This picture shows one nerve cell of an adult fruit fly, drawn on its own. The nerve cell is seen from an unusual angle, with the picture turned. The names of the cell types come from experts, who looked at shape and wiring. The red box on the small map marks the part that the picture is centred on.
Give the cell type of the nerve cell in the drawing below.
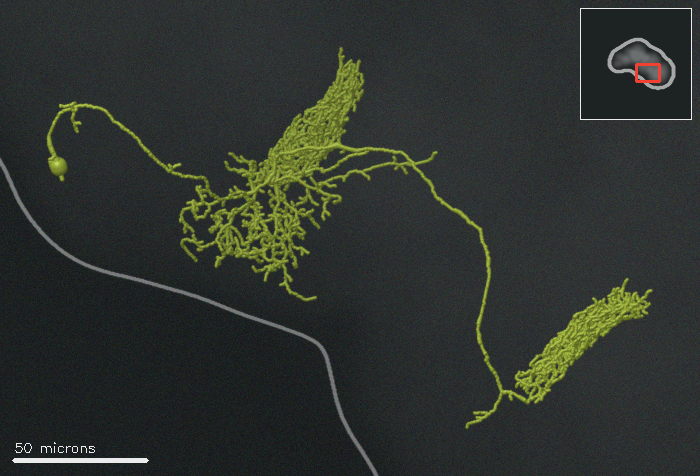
PPL105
